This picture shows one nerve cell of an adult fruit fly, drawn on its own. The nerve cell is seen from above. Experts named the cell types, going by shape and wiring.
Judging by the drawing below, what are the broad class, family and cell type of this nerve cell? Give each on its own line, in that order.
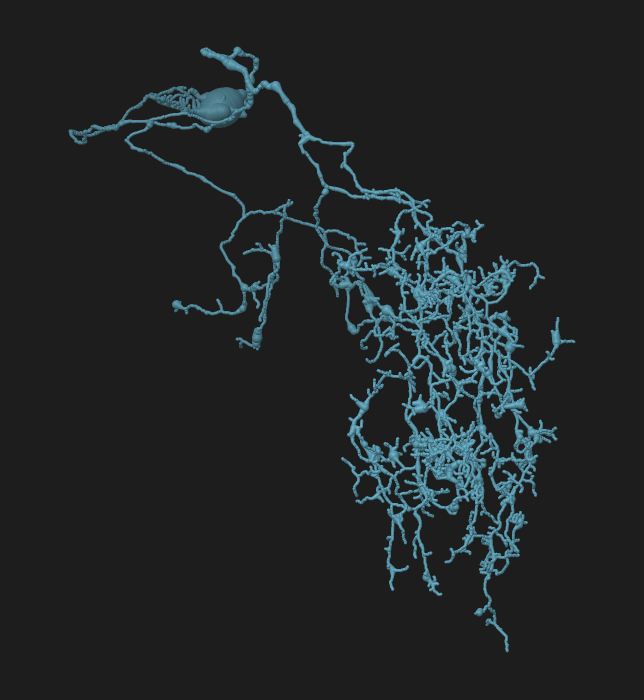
optic-lobe intrinsic neuron
Li
Li23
